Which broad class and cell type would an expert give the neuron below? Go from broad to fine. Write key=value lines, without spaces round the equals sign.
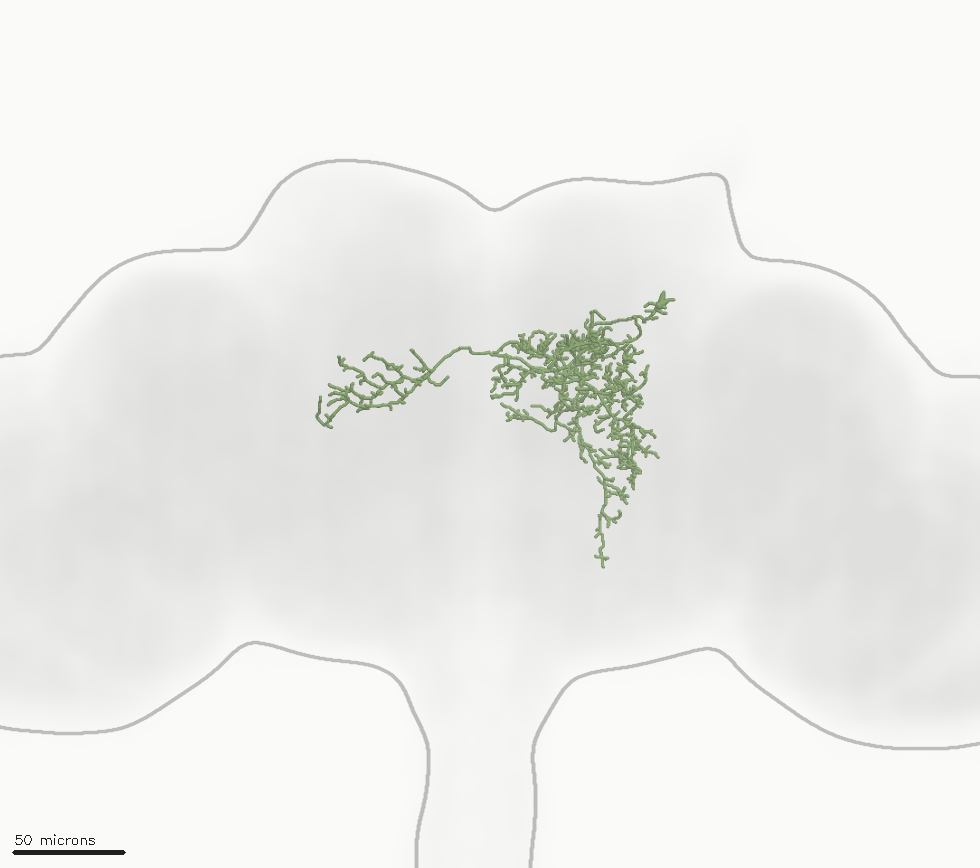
broad_class=central-brain intrinsic neuron
cell_type=GNG154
